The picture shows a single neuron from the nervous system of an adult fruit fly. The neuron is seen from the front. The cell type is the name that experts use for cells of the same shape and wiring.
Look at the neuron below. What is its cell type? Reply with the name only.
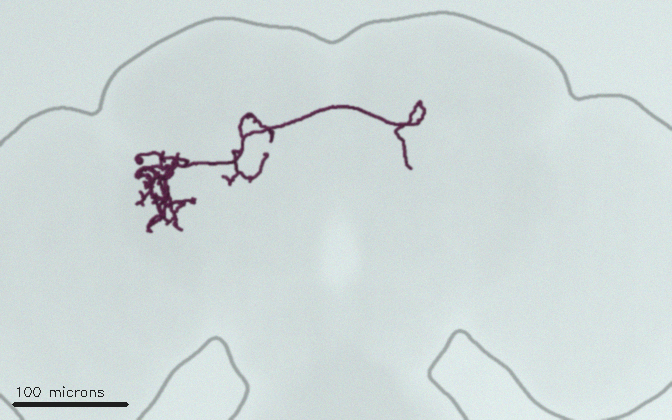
CB2625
